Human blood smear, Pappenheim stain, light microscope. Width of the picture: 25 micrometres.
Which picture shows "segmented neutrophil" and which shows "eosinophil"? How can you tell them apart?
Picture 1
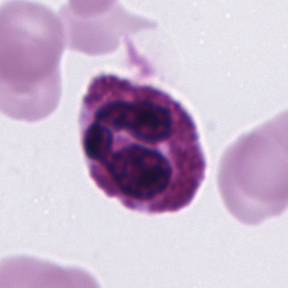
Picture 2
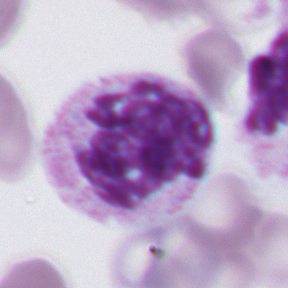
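Picture 1: eosinophil. Picture 2: segmented neutrophil. Granules: densely packed, coarse and reddish-purple in the eosinophil; fine, pink-lilac and scattered in the segmented neutrophil, clearest in the left-hand band.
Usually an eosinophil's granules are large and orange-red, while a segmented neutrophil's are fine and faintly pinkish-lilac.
Cytoplasm: in the neutrophil it is pale pinkish rather than blue, without vacuoles.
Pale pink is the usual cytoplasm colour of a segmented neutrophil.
Nucleus: the eosinophil has two lobes curving around a small pale area, with no nucleoli visible.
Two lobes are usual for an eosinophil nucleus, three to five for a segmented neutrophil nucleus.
Chromatin: dark purple and coarsely clumped in both, with small pale gaps between the clumps in the neutrophil. Picture 2 measurements: cell about 15 by 13 micrometres, nucleus about 12 by 10 micrometres, filling about 60% of the cell's area. Outline: the neutrophil's is round to slightly oval and smooth, without surface projections. Surroundings: red cells lie left and right of the eosinophil without touching it.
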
